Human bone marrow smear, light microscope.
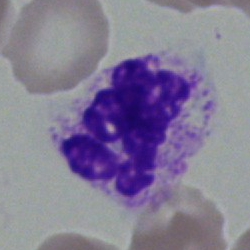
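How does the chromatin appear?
Dark purple and densely clumped.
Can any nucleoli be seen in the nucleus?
No, none are visible.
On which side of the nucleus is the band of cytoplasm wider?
On the right rather than the left.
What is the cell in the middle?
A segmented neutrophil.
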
